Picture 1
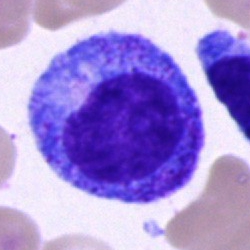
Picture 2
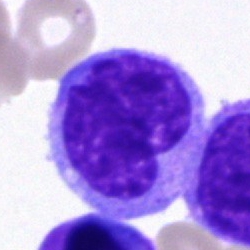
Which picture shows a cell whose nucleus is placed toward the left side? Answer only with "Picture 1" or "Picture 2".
Picture 2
